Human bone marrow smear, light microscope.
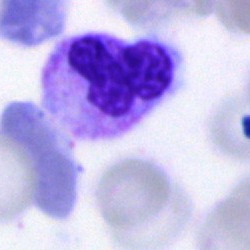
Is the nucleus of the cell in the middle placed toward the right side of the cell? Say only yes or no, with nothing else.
Yes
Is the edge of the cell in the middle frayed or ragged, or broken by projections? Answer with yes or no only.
No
